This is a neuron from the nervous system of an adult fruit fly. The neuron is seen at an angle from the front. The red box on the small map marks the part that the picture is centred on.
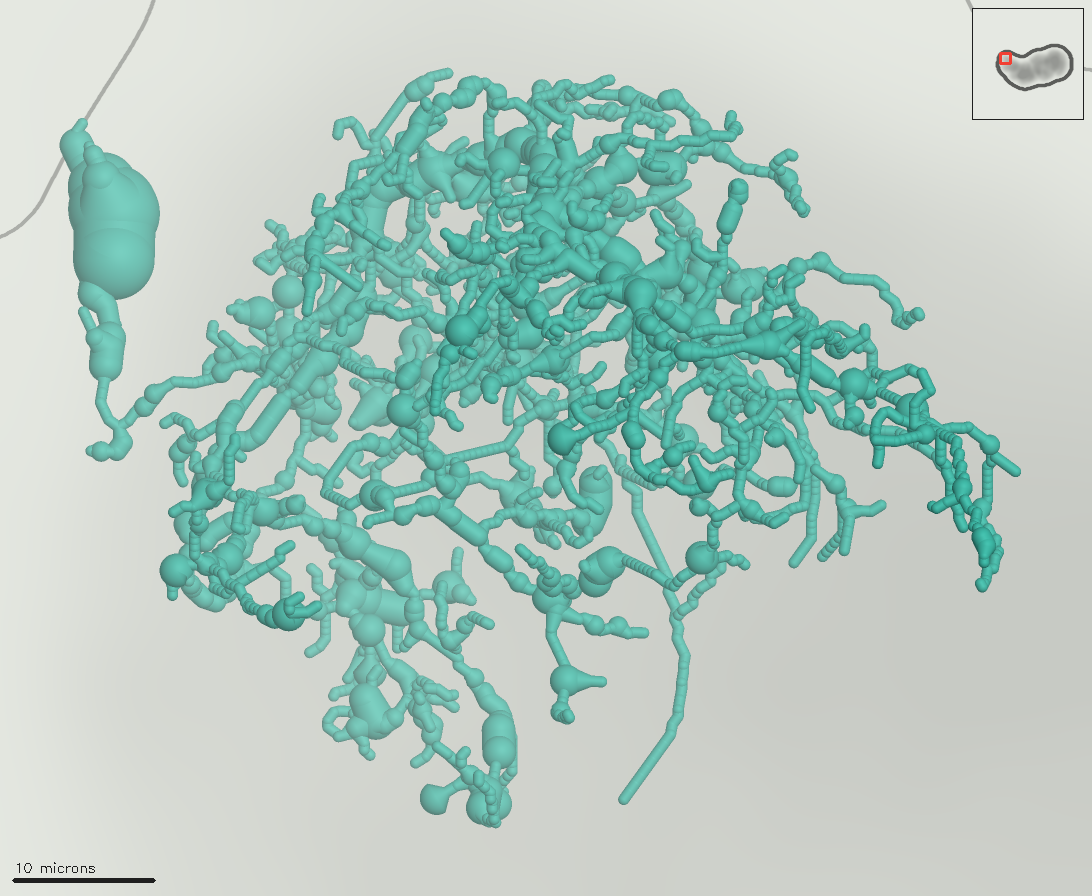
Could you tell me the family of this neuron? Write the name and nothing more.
IN16B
